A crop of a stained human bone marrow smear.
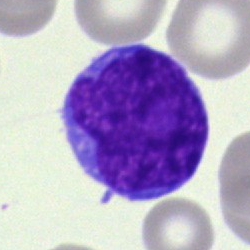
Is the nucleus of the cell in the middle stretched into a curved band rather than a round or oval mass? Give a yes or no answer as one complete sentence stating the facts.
No, a compact round or oval mass, not a curved band, makes up the nucleus.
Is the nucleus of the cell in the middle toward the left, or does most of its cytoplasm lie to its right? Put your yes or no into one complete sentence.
No, toward the right of the cell is where the nucleus sits.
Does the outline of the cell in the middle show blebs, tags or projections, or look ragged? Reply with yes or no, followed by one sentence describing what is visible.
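Yes. A small projection sticks out from the lower edge of the cell.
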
